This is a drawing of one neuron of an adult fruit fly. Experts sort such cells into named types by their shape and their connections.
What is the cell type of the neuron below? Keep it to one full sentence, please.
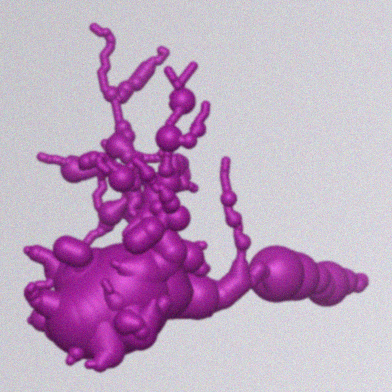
This neuron is of the type CEM.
